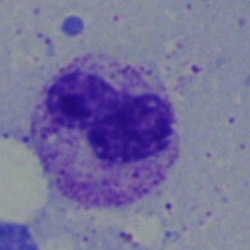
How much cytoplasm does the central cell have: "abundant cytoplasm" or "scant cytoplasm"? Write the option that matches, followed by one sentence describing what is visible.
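Abundant cytoplasm. The cytoplasm is plentiful and pale pinkish-lilac.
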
